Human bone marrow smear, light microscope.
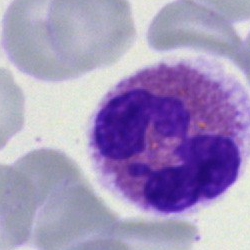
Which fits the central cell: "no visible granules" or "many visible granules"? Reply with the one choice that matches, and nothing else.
Many visible granules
